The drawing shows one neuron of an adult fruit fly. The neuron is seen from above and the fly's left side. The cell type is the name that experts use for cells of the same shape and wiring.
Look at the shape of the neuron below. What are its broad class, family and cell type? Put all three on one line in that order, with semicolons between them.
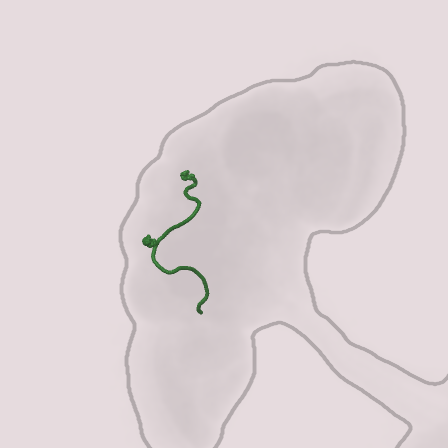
sensory neuron entering the brain; class olfactory; ORN_VC2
